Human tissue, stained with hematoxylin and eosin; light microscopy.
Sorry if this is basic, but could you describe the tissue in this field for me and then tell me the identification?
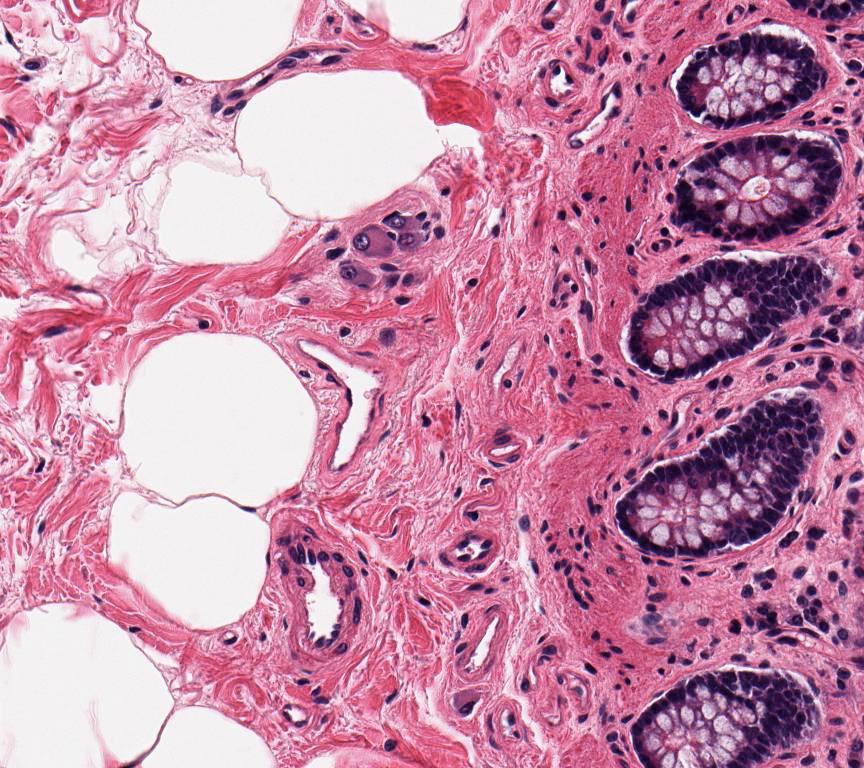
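Crypts come first: round to oval profiles in a single vertical row at the right edge, their epithelium crowded with goblet cells holding pale, clear mucin droplets. Next, in the upper middle beside the fat, a small cluster of ganglion cells shows abundant purple cytoplasm and round nuclei. Finally, the name: transverse colon.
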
